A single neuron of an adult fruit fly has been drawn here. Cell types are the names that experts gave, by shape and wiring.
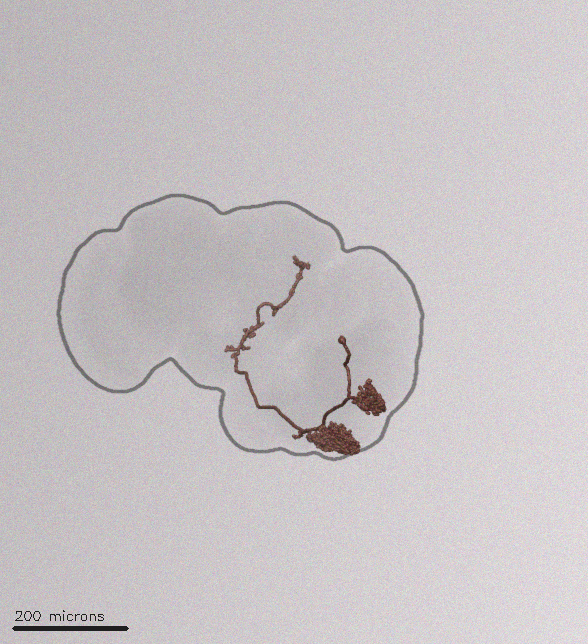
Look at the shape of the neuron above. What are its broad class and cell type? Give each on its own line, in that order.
ascending neuron
ANXXX075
